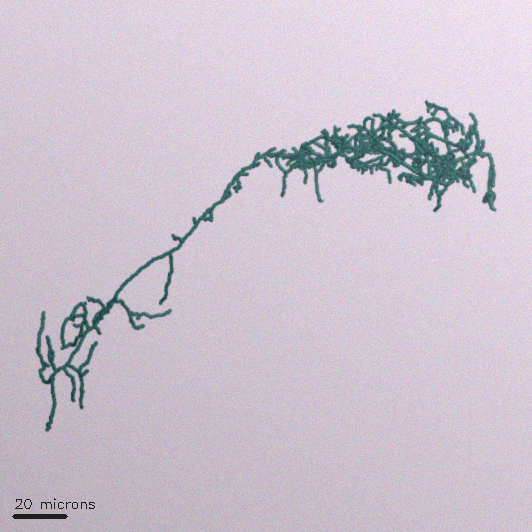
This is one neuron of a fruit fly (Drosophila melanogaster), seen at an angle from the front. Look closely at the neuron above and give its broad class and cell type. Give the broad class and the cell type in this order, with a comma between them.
nerve-cord intrinsic neuron, INXXX237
